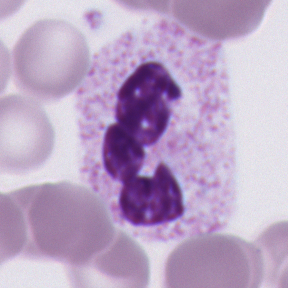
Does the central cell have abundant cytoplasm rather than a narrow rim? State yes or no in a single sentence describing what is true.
Yes, the cell holds plenty of cytoplasm.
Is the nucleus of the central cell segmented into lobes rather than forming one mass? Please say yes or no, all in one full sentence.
Yes, what this cell has is a nucleus split into segments.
